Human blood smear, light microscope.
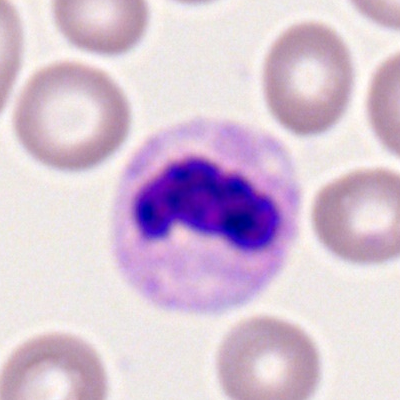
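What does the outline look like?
Round and smooth.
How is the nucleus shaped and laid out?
It is elongated and runs roughly horizontally across the cell, with several shallow constrictions along its length.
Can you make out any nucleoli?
No, none are visible.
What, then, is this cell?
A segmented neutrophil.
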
